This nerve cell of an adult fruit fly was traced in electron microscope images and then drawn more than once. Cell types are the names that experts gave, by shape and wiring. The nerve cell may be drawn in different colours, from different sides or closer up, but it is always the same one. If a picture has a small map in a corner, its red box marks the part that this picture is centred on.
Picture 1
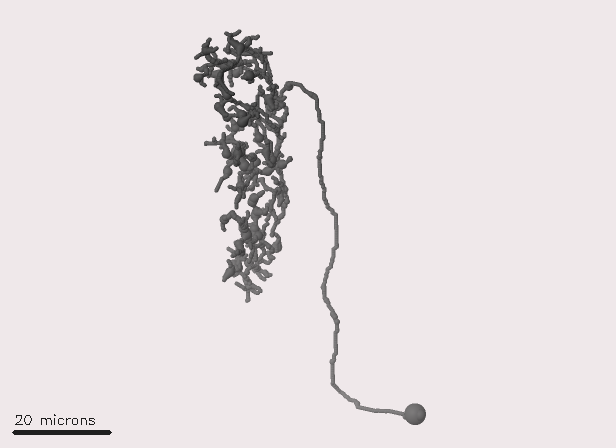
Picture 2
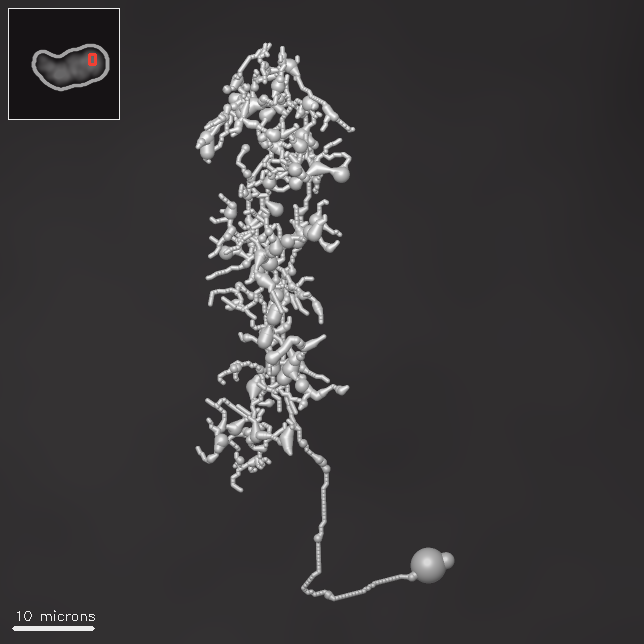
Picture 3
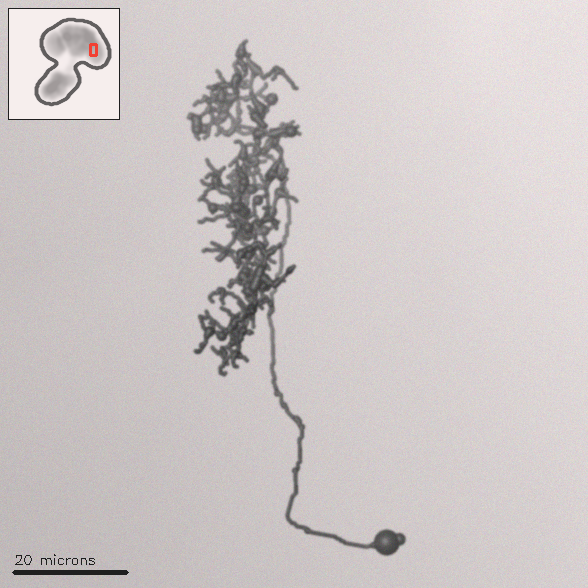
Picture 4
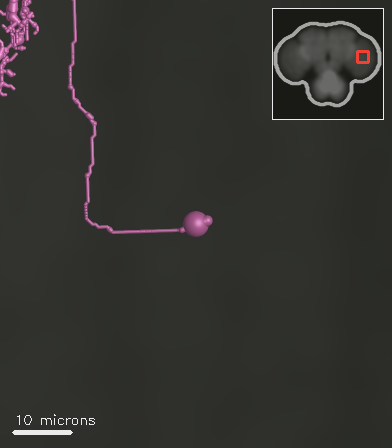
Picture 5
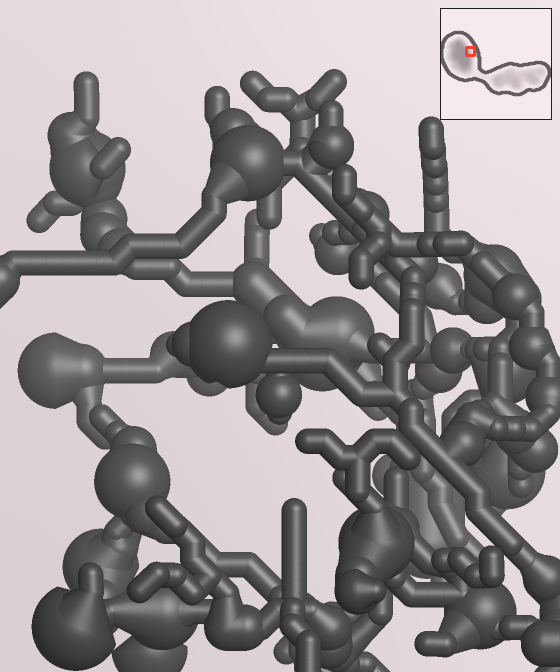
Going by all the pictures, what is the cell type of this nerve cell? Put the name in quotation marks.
"LPi3412"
